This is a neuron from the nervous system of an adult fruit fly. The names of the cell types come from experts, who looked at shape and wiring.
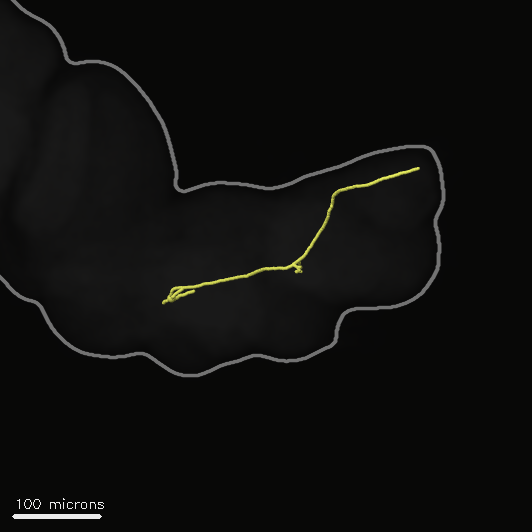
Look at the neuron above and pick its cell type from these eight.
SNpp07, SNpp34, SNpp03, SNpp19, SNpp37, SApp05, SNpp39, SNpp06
SNpp03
